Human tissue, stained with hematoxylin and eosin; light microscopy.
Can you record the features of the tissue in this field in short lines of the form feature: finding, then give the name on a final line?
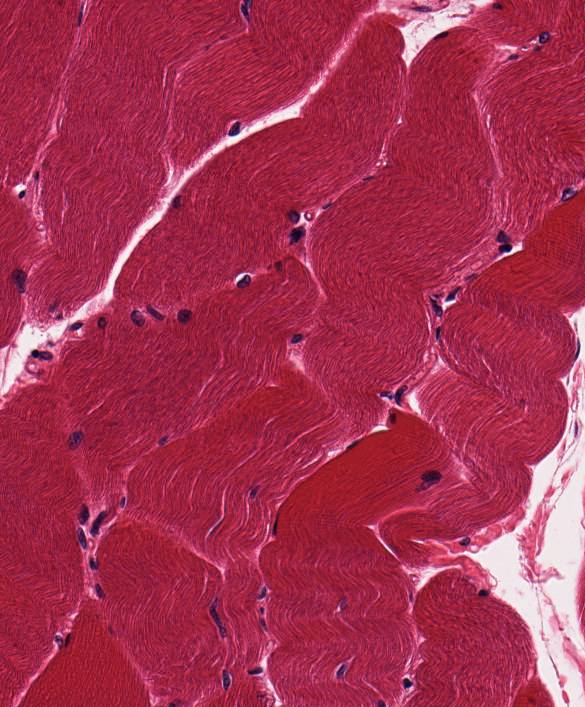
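Packing: closely packed, deeply eosinophilic muscle fibres filling almost the whole field
Epithelium: none present
Cytoplasm: fine, closely set, wavy parallel lines
Outline: broad profiles with curved, bulging edges, not straight
Nuclei: small, dark, oval to flattened, at fibre edges and between fibres, not central
Name: skeletal muscle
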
